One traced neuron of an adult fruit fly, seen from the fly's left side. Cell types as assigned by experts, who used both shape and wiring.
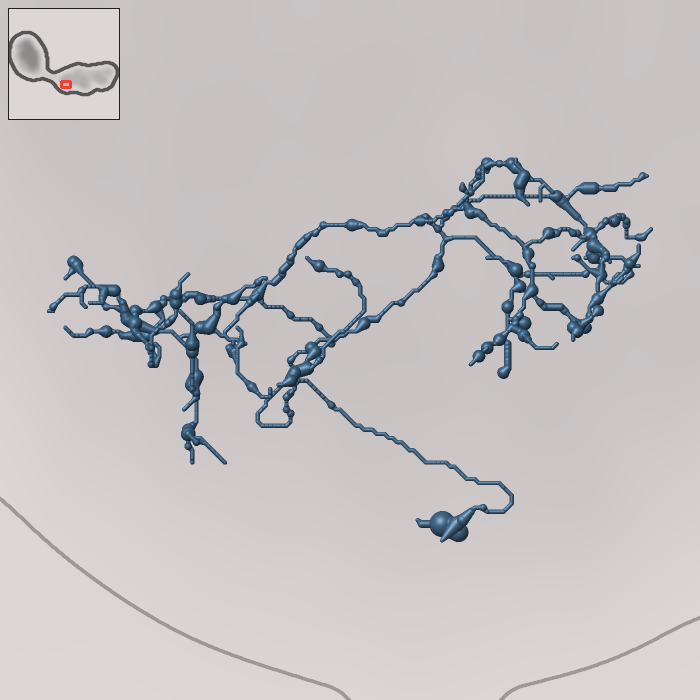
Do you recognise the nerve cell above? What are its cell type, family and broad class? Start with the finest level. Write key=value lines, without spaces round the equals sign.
cell_type=IN13B076
family=hemilineage 13B
broad_class=nerve-cord intrinsic neuron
